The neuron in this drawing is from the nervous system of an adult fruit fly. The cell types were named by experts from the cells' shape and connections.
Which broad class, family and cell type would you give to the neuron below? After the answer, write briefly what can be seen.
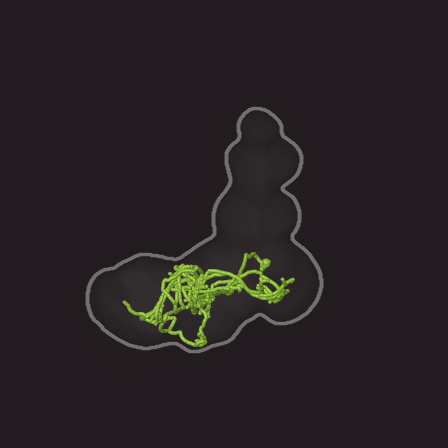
Its broad class is ascending neuron. The family is hemilineage 27X. Its cell type is AN27X013. As drawn here it is wider than it is tall.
